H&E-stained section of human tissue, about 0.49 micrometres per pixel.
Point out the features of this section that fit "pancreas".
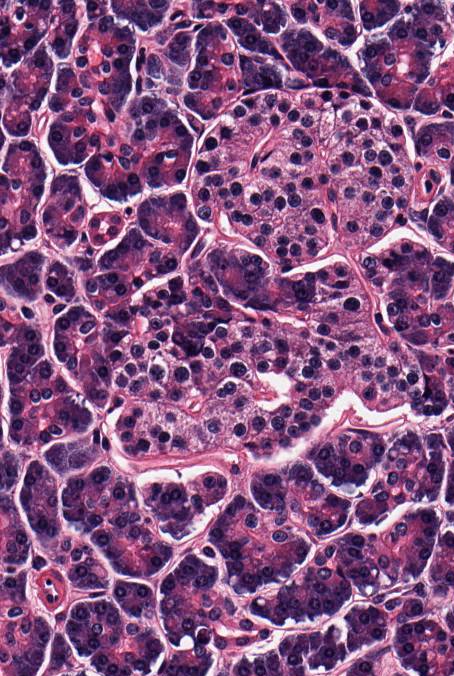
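In this pancreas section, acinar cell cytoplasm is purple toward the base and pink toward the acinus centre, and the round nuclei sit at the cell bases.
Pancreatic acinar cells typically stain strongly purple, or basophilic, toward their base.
The purple bases here agree with that. The islet cells have pale pinkish-grey cytoplasm, clearly lighter than the surrounding acini.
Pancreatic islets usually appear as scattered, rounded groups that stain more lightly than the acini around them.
The paler islet here agrees too, and its round, fairly uniform nuclei lie evenly scattered, not arranged around lumina.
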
